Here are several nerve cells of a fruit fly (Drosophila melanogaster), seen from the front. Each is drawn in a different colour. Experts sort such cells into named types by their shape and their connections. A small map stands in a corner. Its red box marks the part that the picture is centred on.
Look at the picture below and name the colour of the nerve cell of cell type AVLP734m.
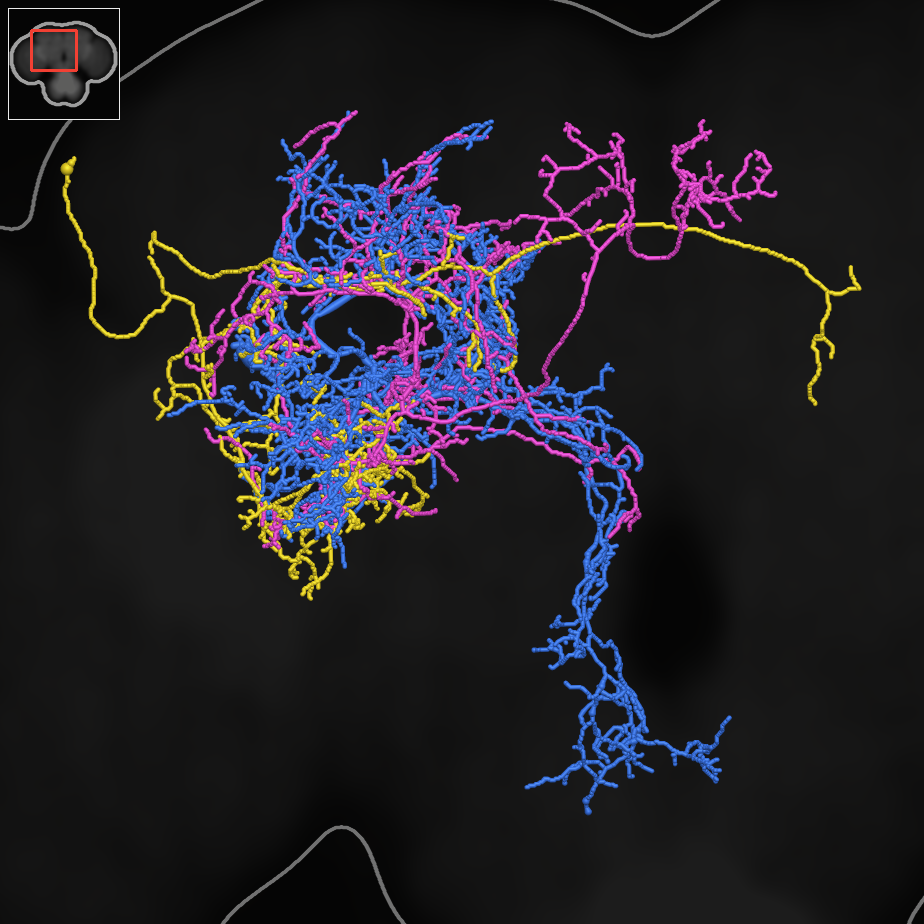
yellow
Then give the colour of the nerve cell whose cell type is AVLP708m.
magenta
